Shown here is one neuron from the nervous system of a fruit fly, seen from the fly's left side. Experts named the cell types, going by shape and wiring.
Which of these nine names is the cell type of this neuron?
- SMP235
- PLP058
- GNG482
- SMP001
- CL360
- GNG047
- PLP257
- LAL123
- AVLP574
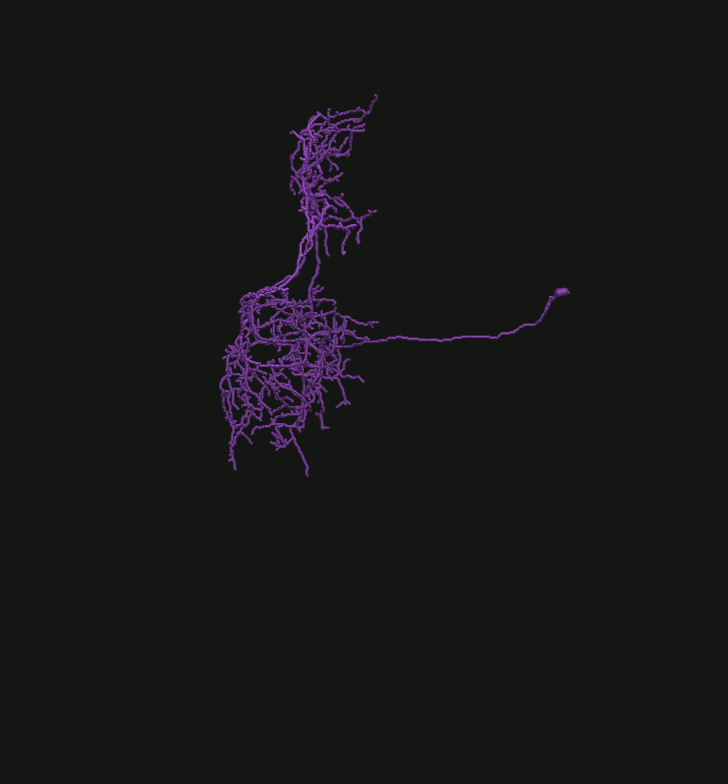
AVLP574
